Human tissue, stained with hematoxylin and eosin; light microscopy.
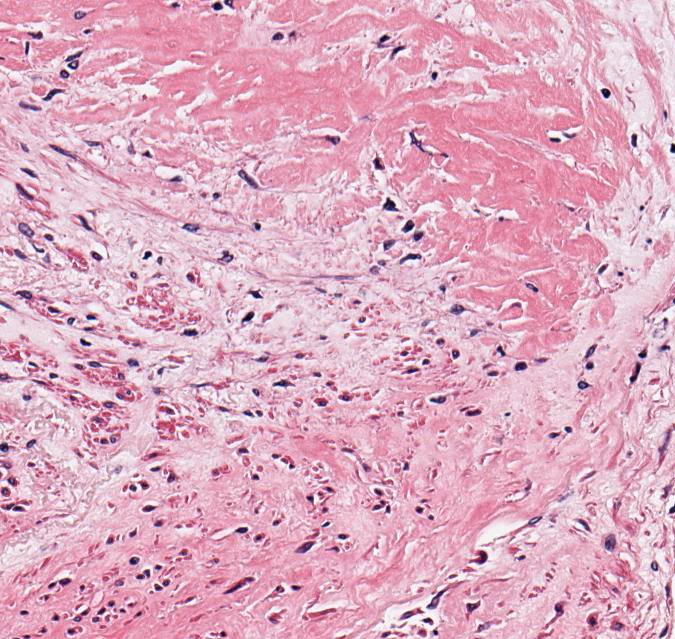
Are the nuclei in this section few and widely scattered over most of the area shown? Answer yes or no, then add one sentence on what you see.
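Yes. Cells are sparse and widely separated by abundant pink matrix.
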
